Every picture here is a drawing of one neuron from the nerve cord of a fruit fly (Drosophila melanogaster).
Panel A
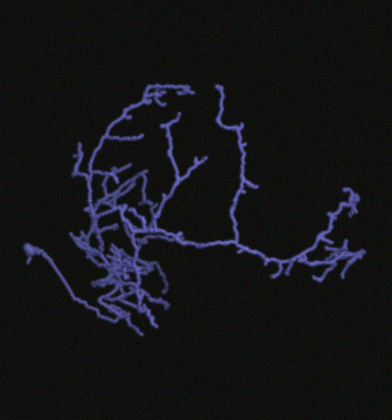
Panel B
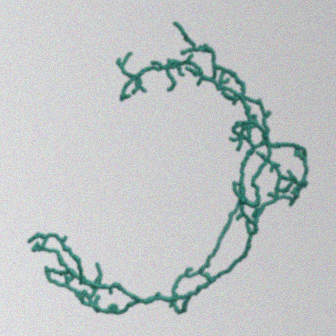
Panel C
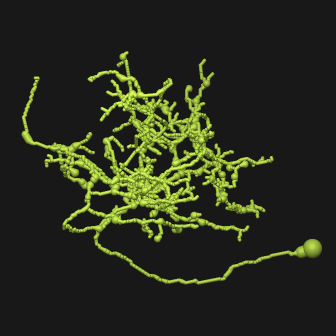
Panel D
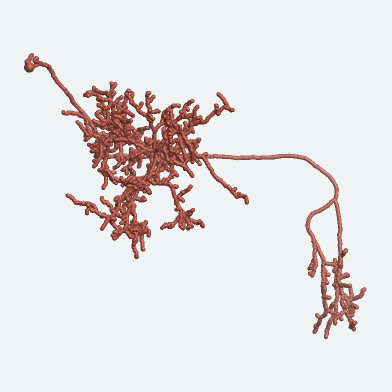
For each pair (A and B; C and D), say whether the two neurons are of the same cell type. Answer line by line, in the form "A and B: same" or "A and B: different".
A and B: same
C and D: different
